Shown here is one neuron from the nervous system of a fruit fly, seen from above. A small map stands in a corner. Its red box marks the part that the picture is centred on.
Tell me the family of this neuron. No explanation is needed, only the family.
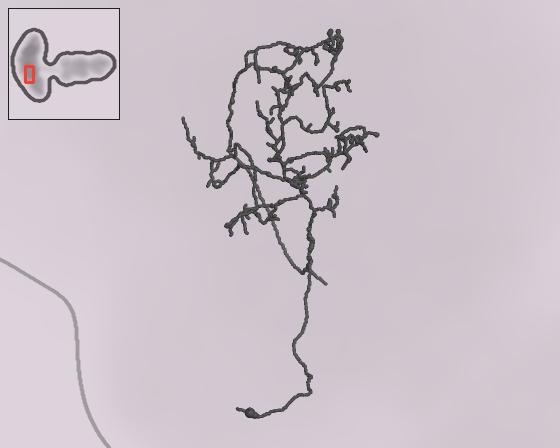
hemilineage SLPal1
